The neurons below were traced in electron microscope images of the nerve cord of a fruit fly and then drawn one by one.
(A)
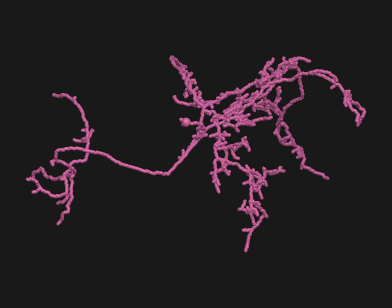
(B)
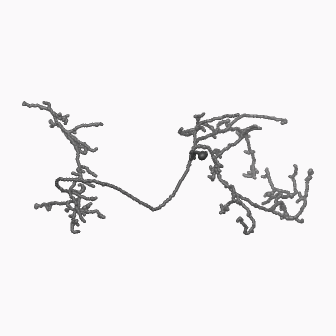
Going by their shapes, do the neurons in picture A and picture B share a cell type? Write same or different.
different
